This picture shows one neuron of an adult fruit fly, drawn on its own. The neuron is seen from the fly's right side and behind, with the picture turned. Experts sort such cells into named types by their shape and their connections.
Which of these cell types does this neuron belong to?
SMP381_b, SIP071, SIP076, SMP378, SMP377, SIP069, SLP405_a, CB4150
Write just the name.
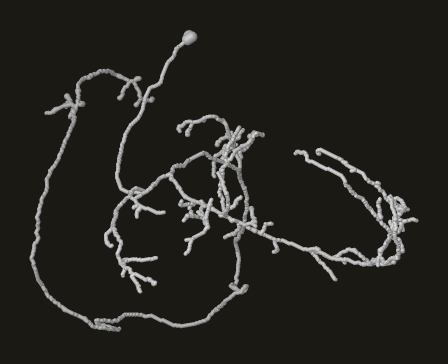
SMP378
